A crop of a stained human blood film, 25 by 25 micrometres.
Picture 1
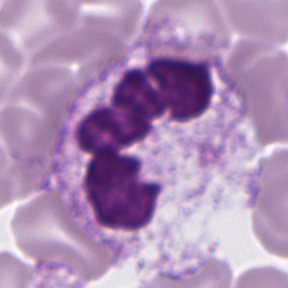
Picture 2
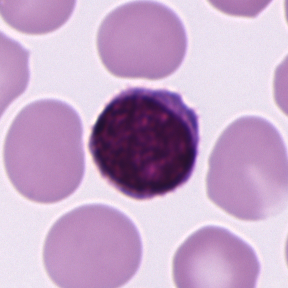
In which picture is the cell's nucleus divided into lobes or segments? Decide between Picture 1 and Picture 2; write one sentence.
The nucleus of the cell in picture 1 consists of two or more lobes.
